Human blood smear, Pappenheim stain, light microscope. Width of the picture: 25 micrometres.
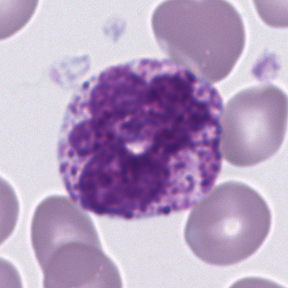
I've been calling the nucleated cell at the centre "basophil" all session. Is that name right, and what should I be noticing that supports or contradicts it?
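Start with the granules: they're coarse, dark blue-purple, and scattered over the nucleus as well as through the cytoplasm.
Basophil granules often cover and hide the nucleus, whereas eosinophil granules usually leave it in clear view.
That goes with basophil. Between the granules, the cytoplasm shows pale pinkish-lilac.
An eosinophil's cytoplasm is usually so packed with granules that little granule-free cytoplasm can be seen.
That counts against eosinophil.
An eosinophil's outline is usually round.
This one is roughly round and smooth-edged, so the outline doesn't separate them. Chromatin is dark purple and clumped, without visible nucleoli. It's about 15 micrometres across. Basophil fits.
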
